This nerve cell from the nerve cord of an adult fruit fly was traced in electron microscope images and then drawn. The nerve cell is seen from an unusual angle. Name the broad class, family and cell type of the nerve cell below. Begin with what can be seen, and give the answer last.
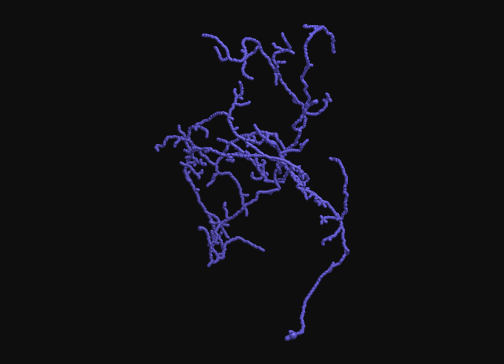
The picture shows dozens of branch ends. In this view it is taller than it is wide. Its broad class is nerve-cord intrinsic neuron. The family is hemilineage 12A. Its cell type is IN12A042.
